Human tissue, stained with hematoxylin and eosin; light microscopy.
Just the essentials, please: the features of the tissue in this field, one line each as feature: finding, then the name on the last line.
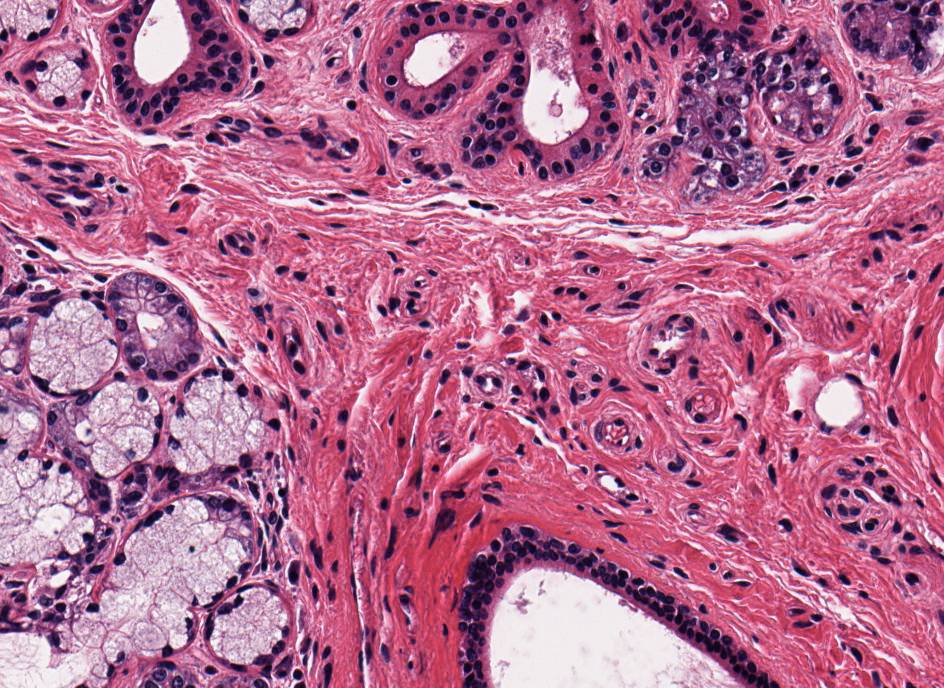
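Mucous acini: see lower left, cells with pale, foamy cytoplasm
Darker acini: upper right, cells with purple, granular cytoplasm
Small round profiles: several, with small lumens, in the stroma right of centre
Fat cells: none anywhere in the field
Name: minor salivary gland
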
